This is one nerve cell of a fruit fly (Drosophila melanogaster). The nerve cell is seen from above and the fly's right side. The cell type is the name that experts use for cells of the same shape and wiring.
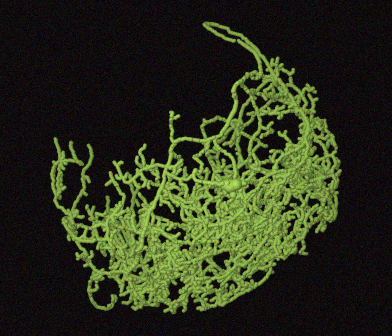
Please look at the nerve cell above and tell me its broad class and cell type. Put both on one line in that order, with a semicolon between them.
central-brain intrinsic neuron; AVLP213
